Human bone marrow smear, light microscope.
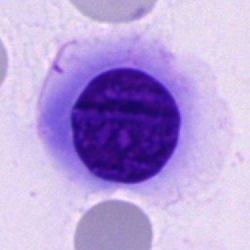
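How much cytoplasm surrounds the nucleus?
A wide rim, on all sides.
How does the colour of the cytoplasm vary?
It is a deeper blue close to the nucleus on its left side and paler lilac toward the edge, with no distinct granules.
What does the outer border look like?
Faint and irregular.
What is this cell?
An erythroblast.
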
